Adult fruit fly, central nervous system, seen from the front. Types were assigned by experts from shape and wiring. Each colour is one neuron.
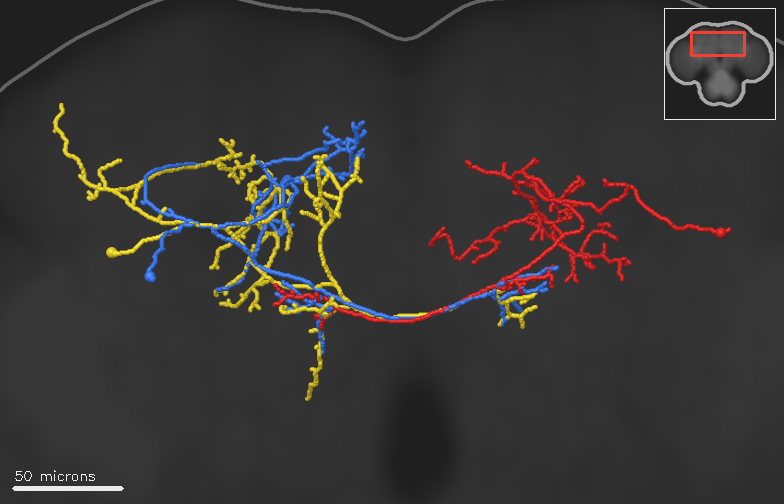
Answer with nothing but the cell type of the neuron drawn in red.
LAL006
